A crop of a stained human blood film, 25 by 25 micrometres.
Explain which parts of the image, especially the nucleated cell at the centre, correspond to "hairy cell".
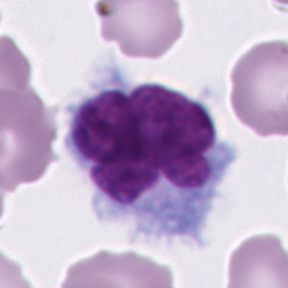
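In this hairy cell, the border agrees with the name: it is ragged, with fine hair-like cytoplasmic projections.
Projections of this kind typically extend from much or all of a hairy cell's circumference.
The cytoplasm is pale blue-grey and is widest below and to the right of the nucleus. The chromatin is dark purple and mottled rather than smooth. The nucleus measures about 13 by 11 micrometres.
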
